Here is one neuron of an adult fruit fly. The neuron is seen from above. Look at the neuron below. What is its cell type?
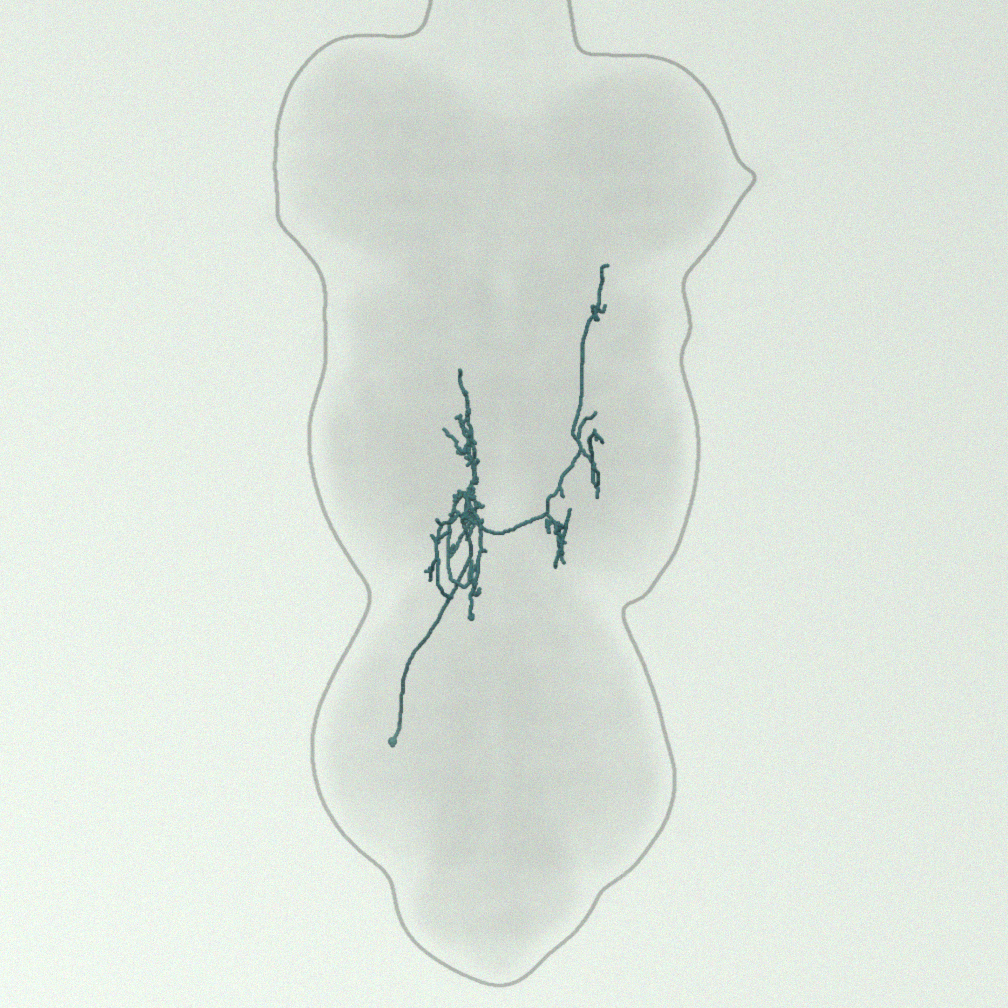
IN07B064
